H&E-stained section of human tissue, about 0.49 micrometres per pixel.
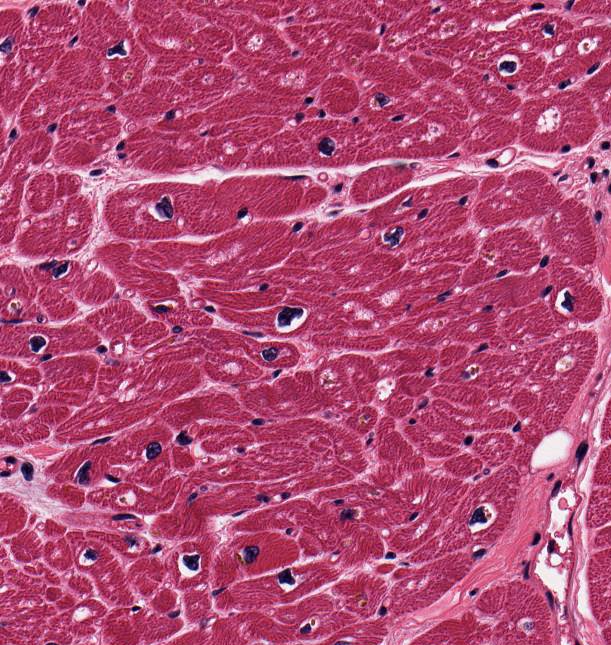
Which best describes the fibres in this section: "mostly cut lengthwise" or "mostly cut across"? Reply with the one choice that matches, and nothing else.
Mostly cut across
